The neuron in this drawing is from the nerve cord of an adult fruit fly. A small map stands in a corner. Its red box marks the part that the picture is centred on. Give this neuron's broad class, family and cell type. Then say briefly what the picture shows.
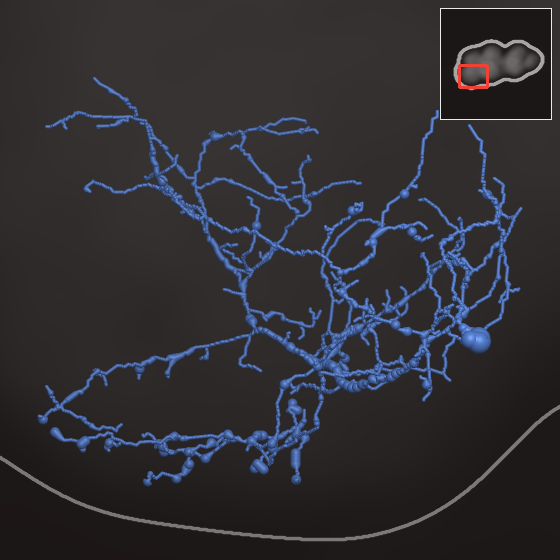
It is a nerve-cord intrinsic neuron. Its family is hemilineage 03A. Its cell type is IN03A066. Dozens of branch ends can be seen. As drawn here it is about as wide as it is tall.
